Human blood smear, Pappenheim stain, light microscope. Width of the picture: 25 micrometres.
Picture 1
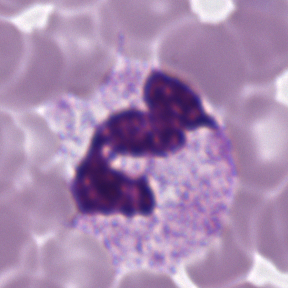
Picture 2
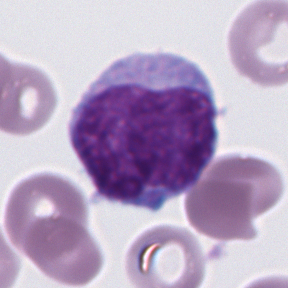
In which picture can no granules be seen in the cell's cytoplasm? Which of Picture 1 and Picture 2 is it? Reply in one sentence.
Visible granules are absent from the cytoplasm of the cell in picture 2.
